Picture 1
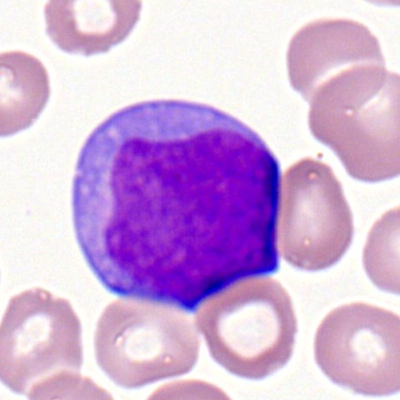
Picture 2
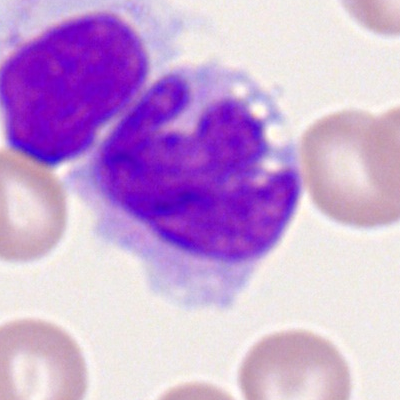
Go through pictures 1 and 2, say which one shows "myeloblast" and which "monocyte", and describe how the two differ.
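Picture 1 is the myeloblast and picture 2 the monocyte. In the myeloblast the nucleus fills most of the cell, whereas the monocyte nucleus is deeply folded, with a cleft running in from the top.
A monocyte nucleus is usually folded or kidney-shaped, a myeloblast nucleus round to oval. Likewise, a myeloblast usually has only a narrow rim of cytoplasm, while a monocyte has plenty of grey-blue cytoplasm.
The myeloblast's cytoplasm is blue and free of both granules and vacuoles. The monocyte, by contrast, has several small, clear, round vacuoles along the upper right edge of its nucleus, and no coarse coloured granules.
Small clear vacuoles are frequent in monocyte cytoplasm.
The monocyte's outline is irregular, with a frayed, indistinct lower edge.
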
